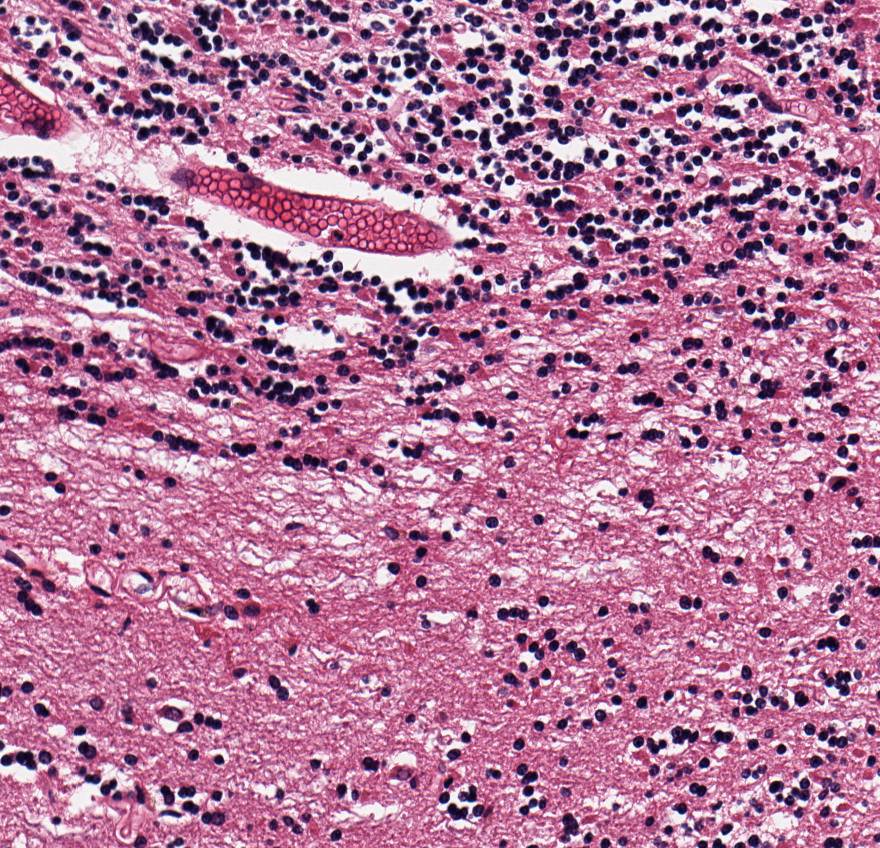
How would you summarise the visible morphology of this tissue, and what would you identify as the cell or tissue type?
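First, distribution: the upper half of the field is crowded with dark nuclei, the lower half paler pink with fewer, scattered ones. Second, the upper cells: small, round, darkly staining nuclei with very little visible cytoplasm, lying in clusters and streaks between strands of pink fibrillary material. Third, the lower part: a finely fibrillary pink matrix with small round nuclei dotted singly. This tissue is cerebellum.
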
